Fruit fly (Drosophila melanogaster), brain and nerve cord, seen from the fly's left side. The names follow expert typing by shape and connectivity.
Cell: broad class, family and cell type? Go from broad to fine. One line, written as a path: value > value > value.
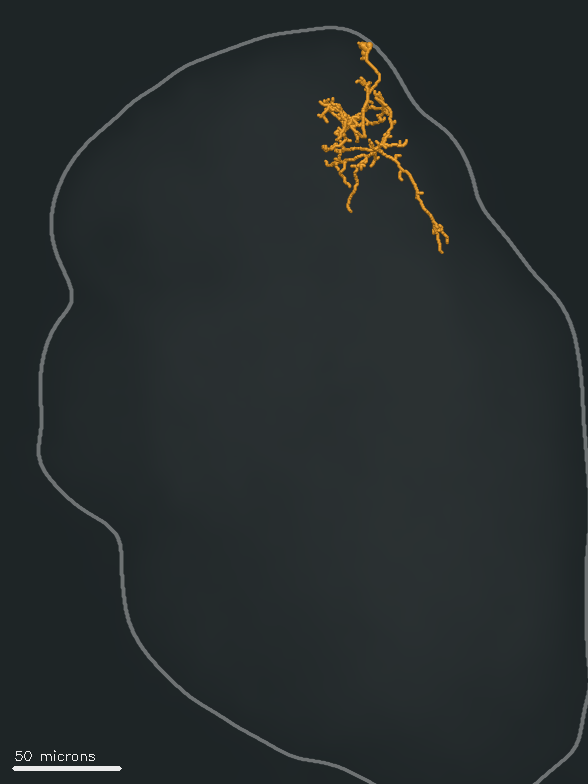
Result: central-brain intrinsic neuron > hemilineage LHd2 > CB1984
